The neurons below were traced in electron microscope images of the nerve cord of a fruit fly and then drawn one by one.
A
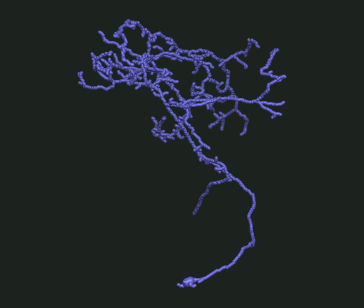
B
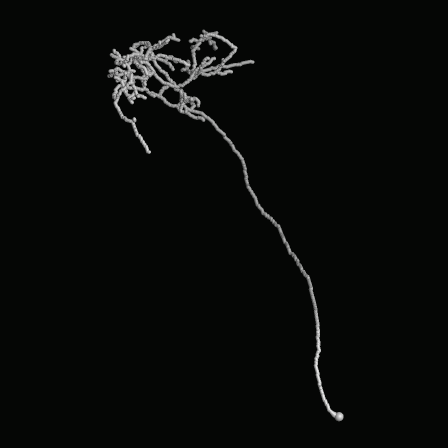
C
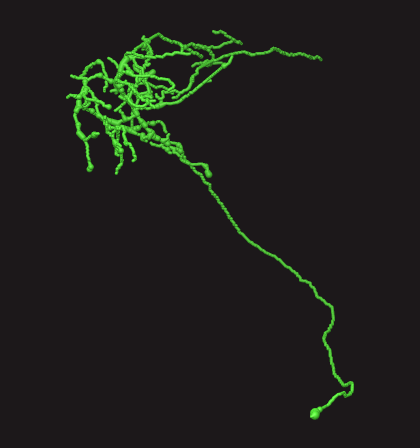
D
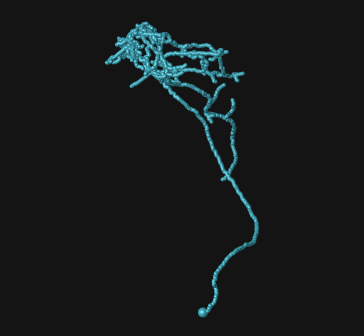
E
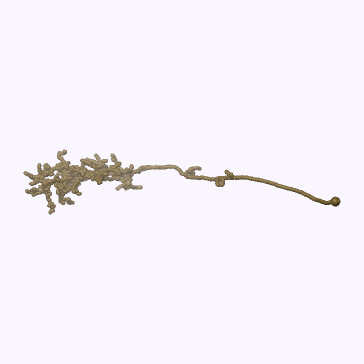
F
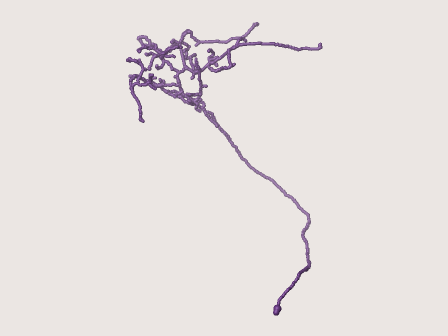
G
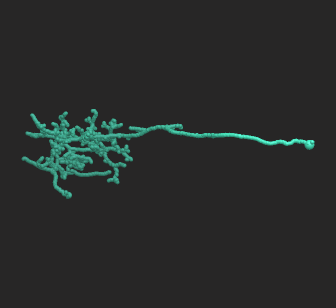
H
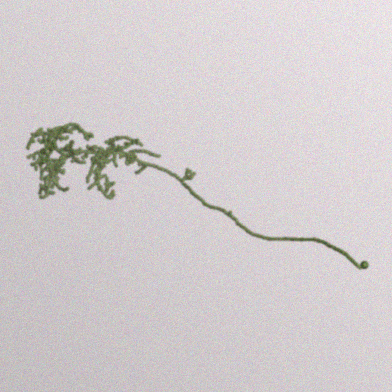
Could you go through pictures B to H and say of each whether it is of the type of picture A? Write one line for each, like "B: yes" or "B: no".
B: no
C: no
D: yes
E: yes
F: no
G: yes
H: yes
